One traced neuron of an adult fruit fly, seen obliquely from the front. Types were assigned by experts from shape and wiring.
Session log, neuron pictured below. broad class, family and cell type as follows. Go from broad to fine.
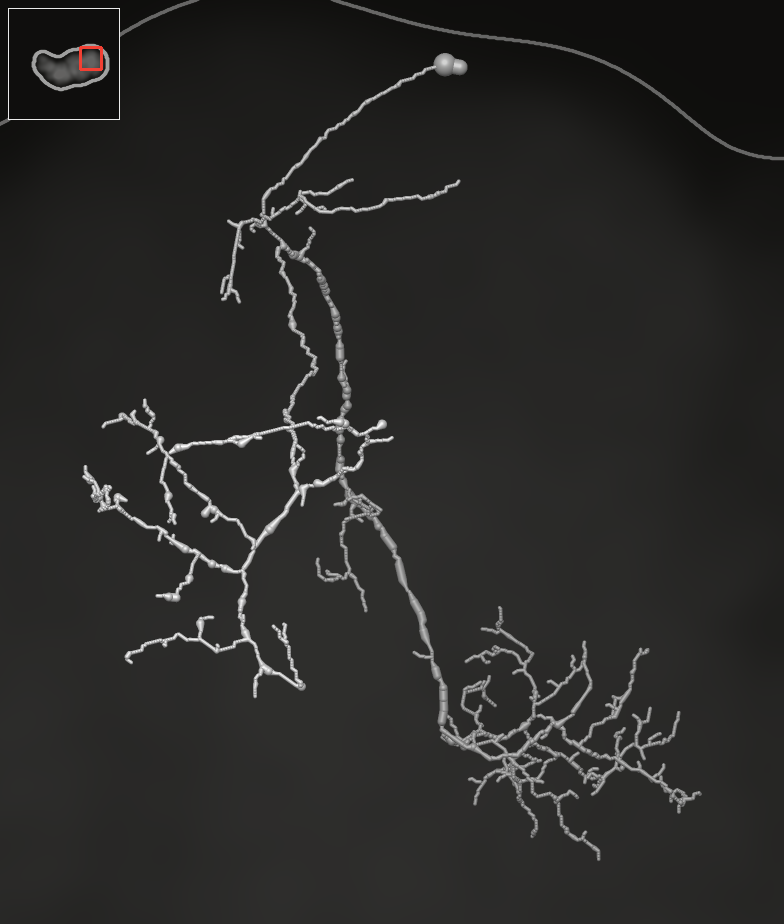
visual projection neuron; hemilineage VLPd&p1_posterior; LoVP80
